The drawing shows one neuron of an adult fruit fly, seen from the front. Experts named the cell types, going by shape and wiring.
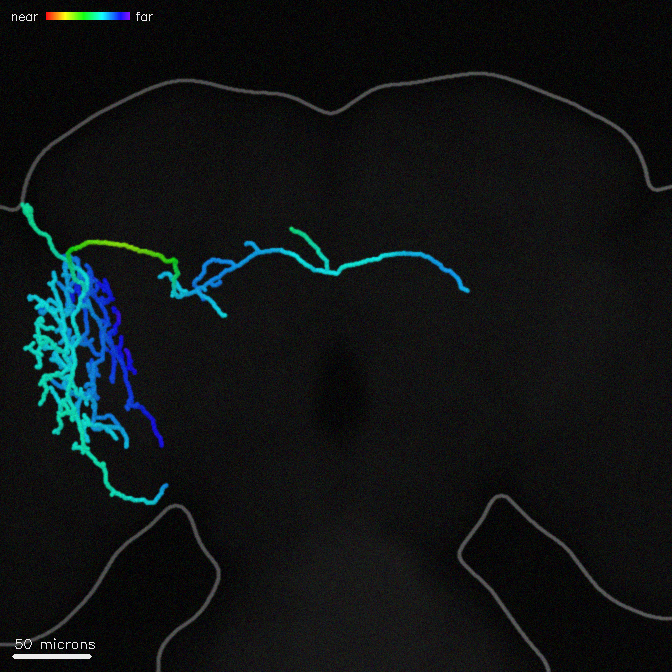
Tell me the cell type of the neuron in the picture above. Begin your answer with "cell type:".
cell type: LoVP32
